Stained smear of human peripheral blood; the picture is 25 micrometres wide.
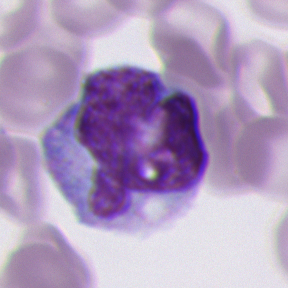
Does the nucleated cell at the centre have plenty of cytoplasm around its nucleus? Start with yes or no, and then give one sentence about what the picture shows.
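No. The nucleus fills most of the cell, leaving cytoplasm mainly on the left and lower side.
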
